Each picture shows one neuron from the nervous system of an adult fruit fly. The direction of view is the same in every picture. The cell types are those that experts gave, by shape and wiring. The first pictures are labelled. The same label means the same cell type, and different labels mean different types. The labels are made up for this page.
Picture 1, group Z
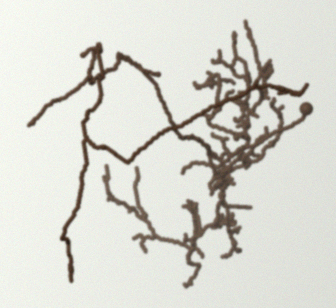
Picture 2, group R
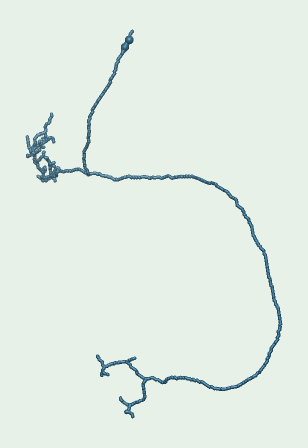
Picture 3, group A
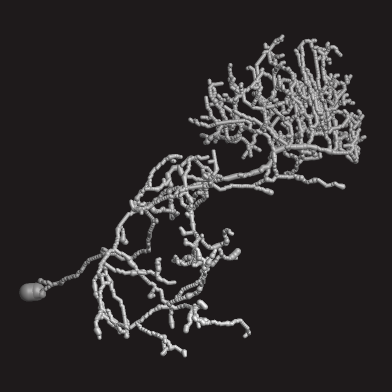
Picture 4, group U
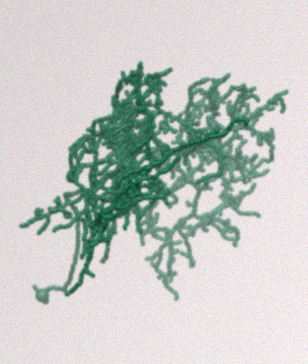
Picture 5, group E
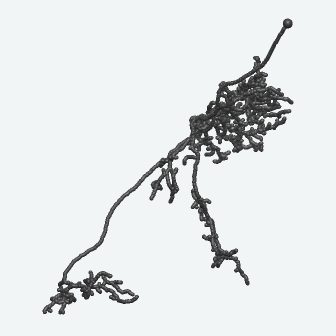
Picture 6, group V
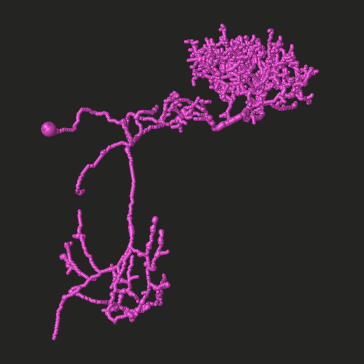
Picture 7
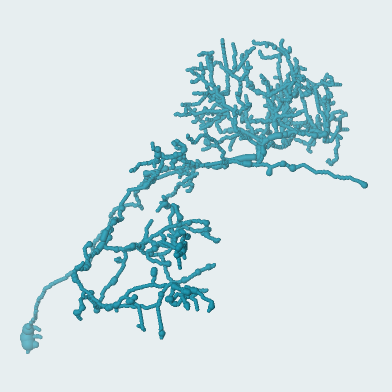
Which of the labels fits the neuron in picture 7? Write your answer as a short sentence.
It belongs to group A.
